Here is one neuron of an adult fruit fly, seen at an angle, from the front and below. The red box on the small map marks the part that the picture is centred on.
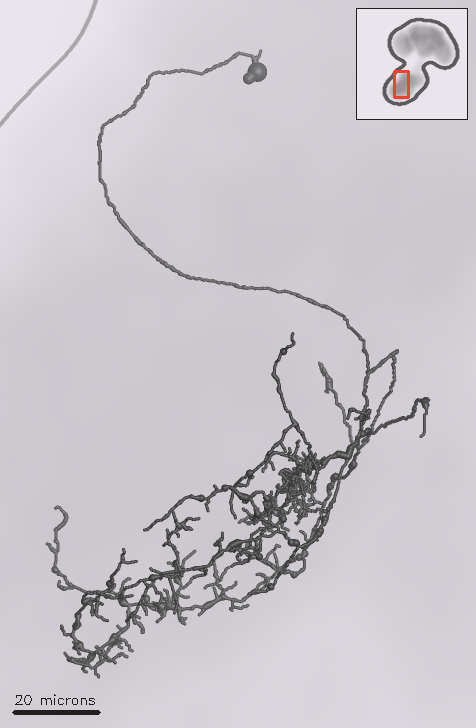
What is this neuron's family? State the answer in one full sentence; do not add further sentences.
The neuron is assigned to family hemilineage 23B.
